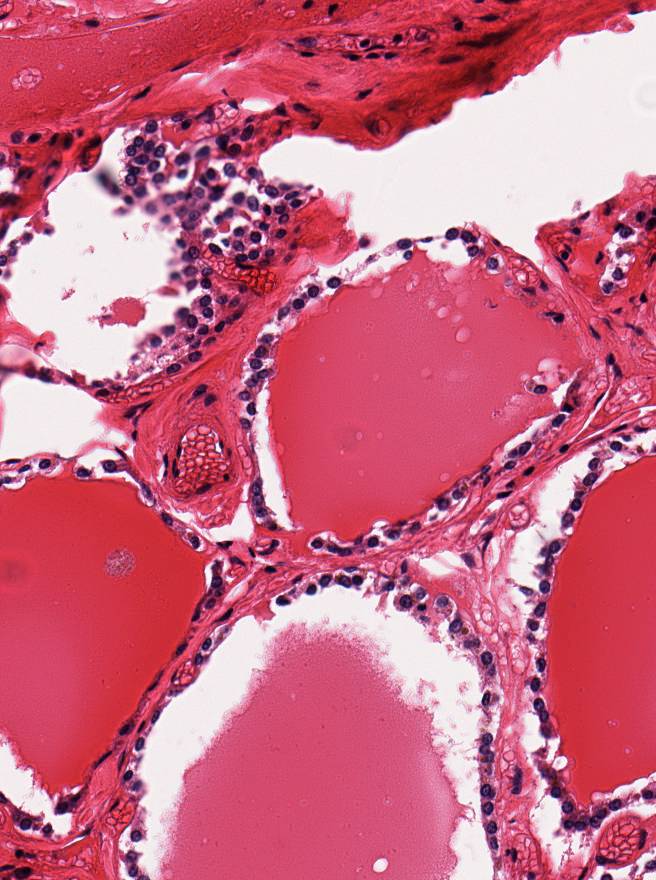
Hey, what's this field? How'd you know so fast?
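Mostly thyroid follicle here: large rounded follicles full of smooth, deeply eosinophilic colloid, thin tissue strands between. Each has a single lining layer of flattened to low cuboidal cells with small round dark nuclei, without papillary folds.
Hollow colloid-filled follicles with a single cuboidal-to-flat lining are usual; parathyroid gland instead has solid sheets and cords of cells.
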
